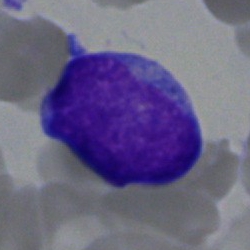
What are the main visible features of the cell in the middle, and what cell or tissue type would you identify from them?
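Looking first at the chromatin, I see it finely stippled and evenly spread, dotted with small purple flecks. Around it runs only a scant rim of deep blue cytoplasm, widest toward the upper right. I can't make out any distinct granules in that cytoplasm. At the upper left edge, a small blue tag projects outward. This is a blast.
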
